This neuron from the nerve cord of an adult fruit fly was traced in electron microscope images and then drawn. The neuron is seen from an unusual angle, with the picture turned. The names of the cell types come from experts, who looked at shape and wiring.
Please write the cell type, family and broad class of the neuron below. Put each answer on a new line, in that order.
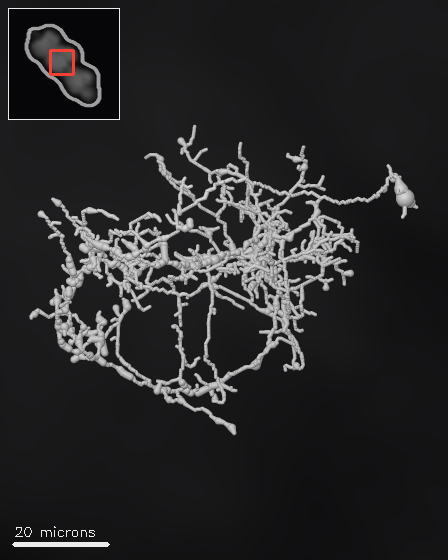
IN12B022
hemilineage 12B
nerve-cord intrinsic neuron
